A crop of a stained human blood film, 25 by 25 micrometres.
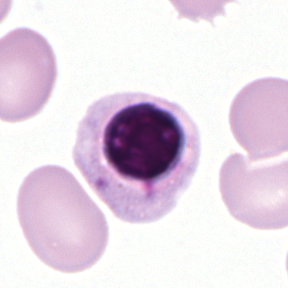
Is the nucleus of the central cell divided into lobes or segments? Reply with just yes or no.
No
